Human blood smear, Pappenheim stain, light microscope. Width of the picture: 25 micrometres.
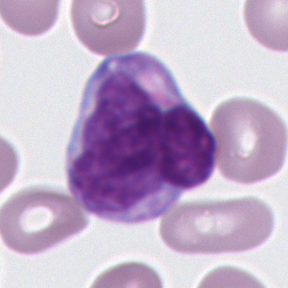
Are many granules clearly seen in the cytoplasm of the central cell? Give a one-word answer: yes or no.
No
